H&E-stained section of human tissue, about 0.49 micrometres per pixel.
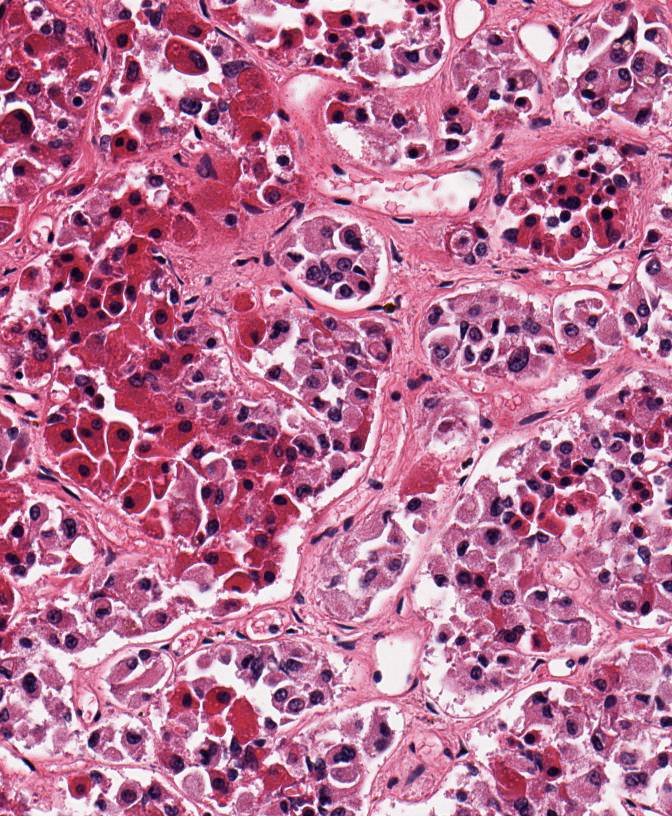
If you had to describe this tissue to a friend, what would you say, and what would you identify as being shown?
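Look first at the arrangement: everywhere, cells sit in rounded nests and clusters separated by thin fibrous septa. Within the nests the granular cytoplasm is plentiful, and its colour ranges from pale pinkish-purple to intense deep red. The septa themselves are pink collagen with scattered flattened, spindle-shaped nuclei. You'll find no fat cells at all. This is pituitary.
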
